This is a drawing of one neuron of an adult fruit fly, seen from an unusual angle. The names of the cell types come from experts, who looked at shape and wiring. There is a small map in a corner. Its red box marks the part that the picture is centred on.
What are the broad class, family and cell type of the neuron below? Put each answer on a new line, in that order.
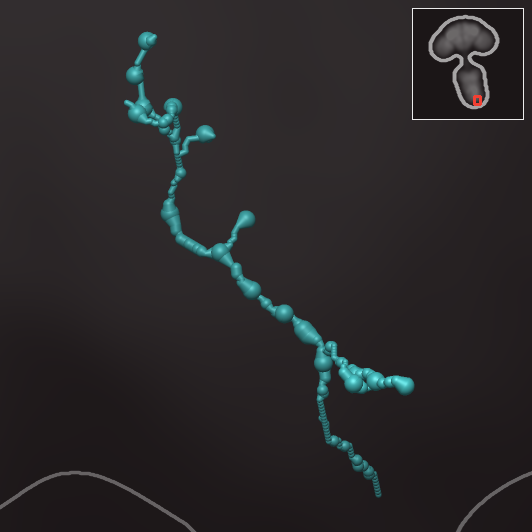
sensory neuron entering the nerve cord
class mechanosensory tactile
SNta39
